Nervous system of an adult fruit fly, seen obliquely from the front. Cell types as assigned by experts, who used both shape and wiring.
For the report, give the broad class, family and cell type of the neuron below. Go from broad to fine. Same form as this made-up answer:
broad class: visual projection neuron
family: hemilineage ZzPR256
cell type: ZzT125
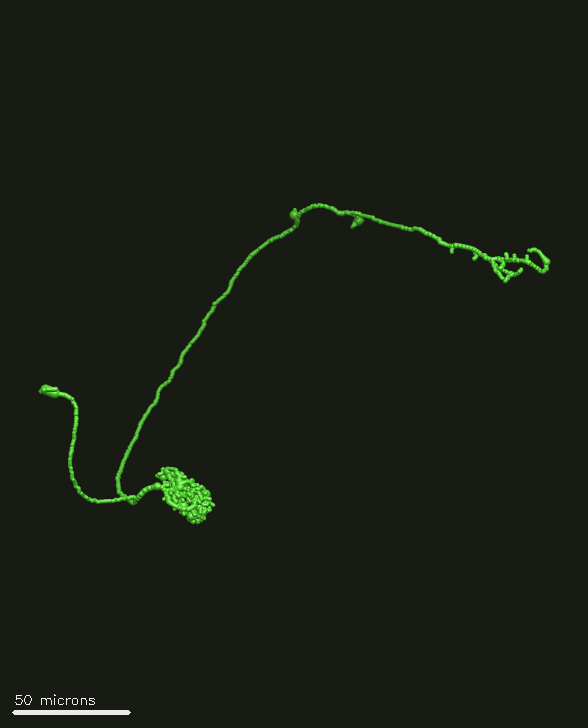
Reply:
broad class: central-brain intrinsic neuron
family: hemilineage ALad1
cell type: DL2d_adPN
